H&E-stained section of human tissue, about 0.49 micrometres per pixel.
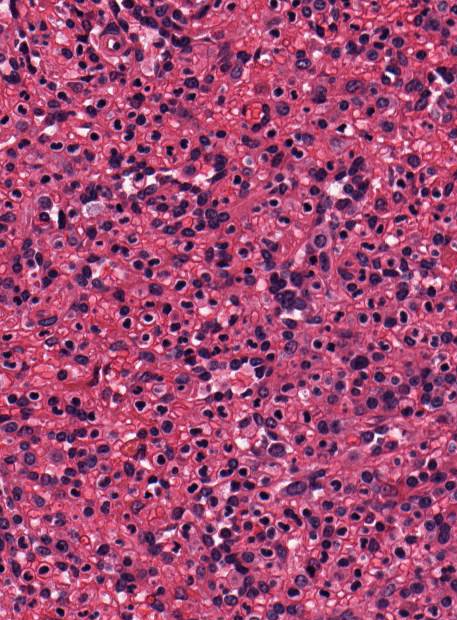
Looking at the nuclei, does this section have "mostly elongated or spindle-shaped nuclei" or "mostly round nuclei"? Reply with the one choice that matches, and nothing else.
Mostly round nuclei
